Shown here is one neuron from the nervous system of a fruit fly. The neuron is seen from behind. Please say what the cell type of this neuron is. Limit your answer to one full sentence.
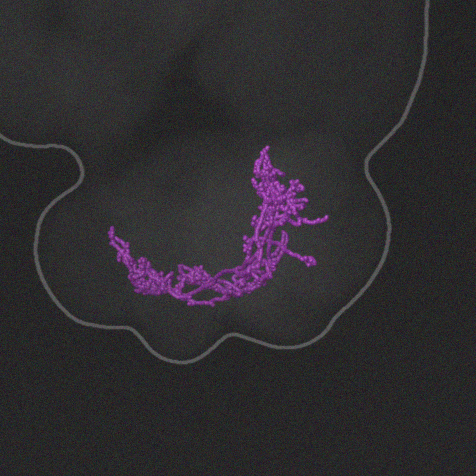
This neuron is typed as IN05B033.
